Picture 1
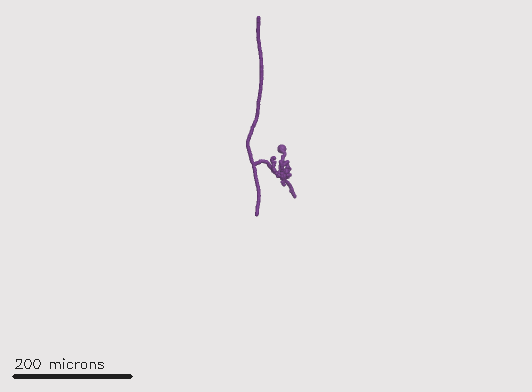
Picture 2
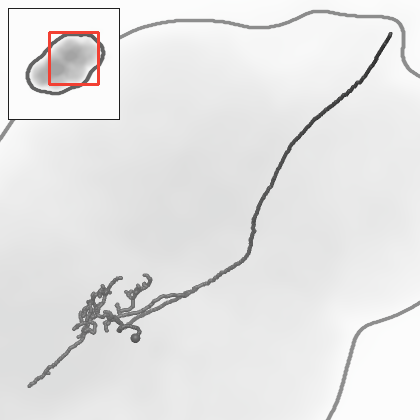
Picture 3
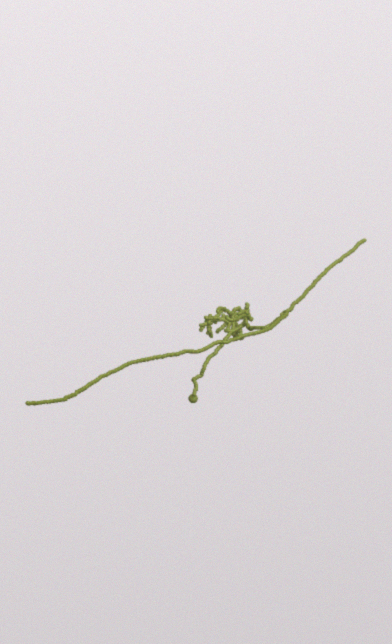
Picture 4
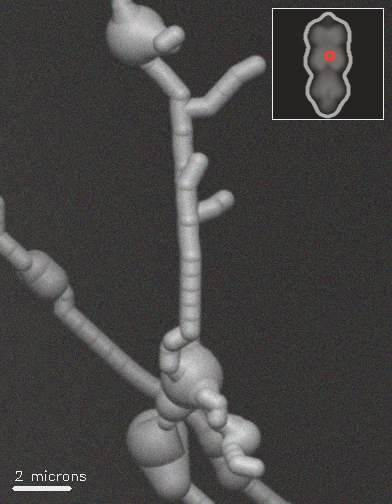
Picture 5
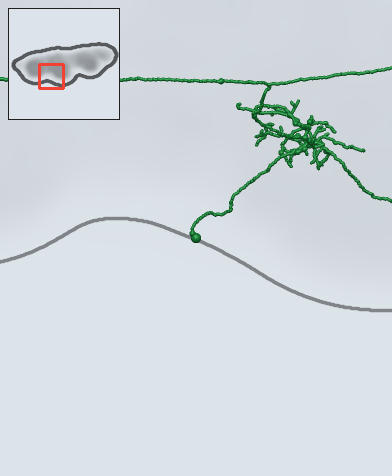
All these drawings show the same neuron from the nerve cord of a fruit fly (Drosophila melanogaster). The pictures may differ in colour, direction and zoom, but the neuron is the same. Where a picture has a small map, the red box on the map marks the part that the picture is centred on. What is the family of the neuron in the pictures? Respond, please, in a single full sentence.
As a matter of family, this neuron is hemilineage 10B.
